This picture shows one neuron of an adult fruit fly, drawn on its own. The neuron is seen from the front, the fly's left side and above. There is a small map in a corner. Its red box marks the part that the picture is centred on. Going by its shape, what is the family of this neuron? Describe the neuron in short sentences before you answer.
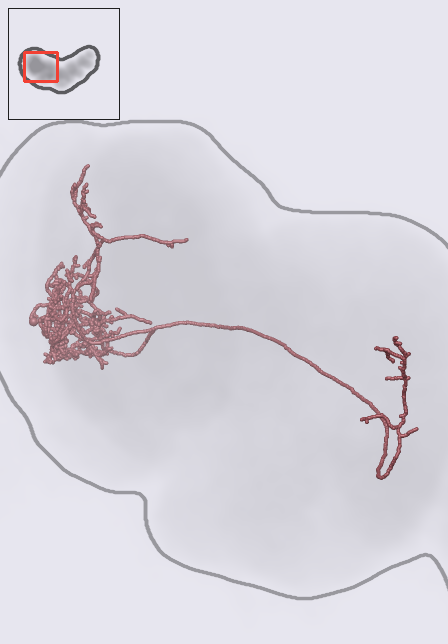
The cell body can be seen on the left of the picture. Dozens of branch ends can be seen. This is a central-brain intrinsic neuron. Its family is hemilineage VLPl&d1_lateral.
